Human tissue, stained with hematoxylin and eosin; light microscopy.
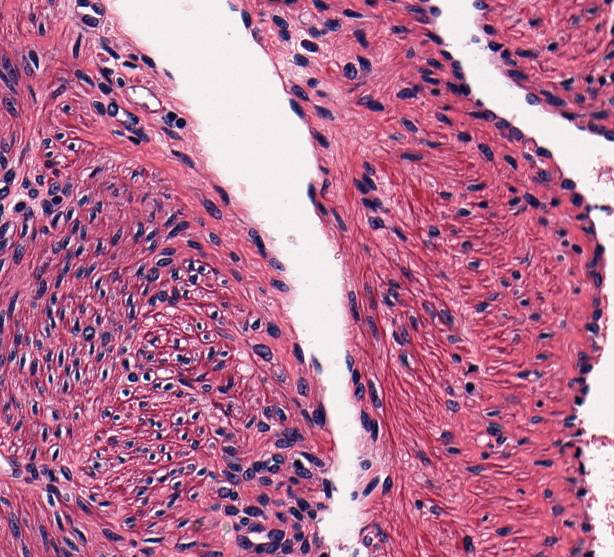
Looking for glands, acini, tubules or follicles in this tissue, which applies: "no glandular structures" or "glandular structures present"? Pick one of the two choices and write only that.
No glandular structures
